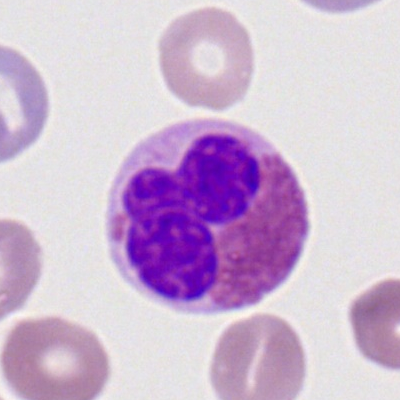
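Eosinophil in a stained blood smear. Its outline looks round and smooth. The nucleus sits toward the left of the cell, and its chromatin appears dark purple and coarsely clumped. Over on the right, the cytoplasm seems packed with pink-red granules.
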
